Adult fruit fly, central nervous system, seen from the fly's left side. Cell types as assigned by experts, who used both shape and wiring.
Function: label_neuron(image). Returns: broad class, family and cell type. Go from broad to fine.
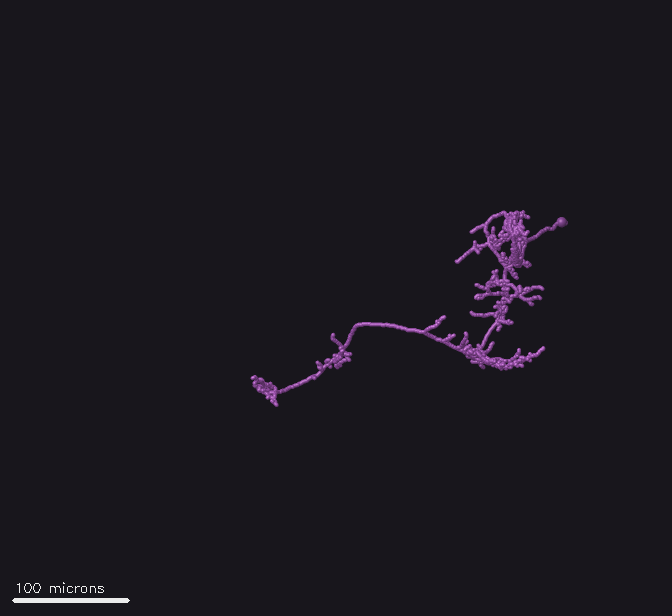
nerve-cord intrinsic neuron; hemilineage 01A; IN01A048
